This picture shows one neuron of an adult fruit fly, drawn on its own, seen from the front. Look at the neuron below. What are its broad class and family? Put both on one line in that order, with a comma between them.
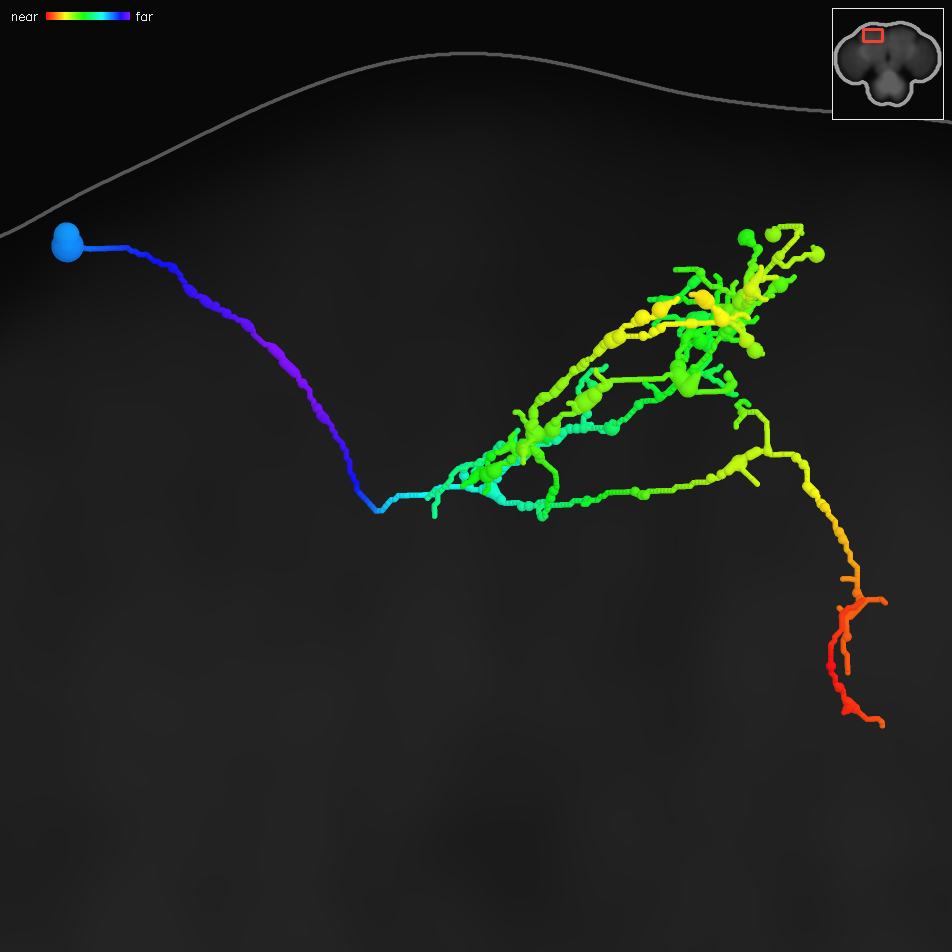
central-brain intrinsic neuron, hemilineage SLPad1_posterior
